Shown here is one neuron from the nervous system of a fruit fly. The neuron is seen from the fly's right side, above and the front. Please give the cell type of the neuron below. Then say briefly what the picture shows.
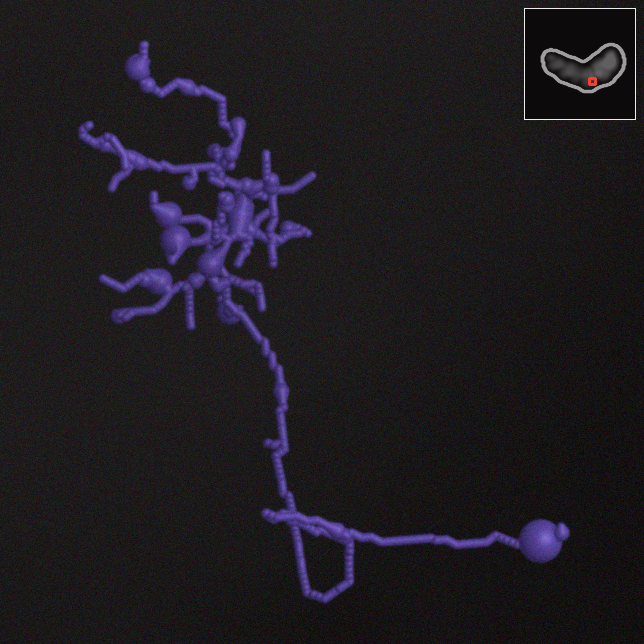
It is of cell type Cm1. It is an optic-lobe intrinsic neuron. The cell body is at the lower right of the picture. In this view it is about as wide as it is tall.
